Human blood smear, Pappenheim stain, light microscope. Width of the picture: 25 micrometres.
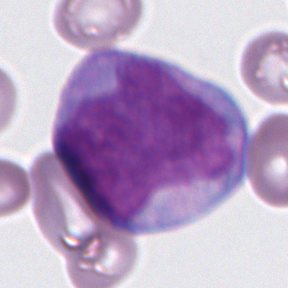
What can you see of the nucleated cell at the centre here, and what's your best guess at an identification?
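Outline smooth and roughly rounded; no blebs or projections. Nucleus fills most of the cell and reaches the cell margin along the left side. No cytoplasmic granules visible. Name: atypical promyelocyte.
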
